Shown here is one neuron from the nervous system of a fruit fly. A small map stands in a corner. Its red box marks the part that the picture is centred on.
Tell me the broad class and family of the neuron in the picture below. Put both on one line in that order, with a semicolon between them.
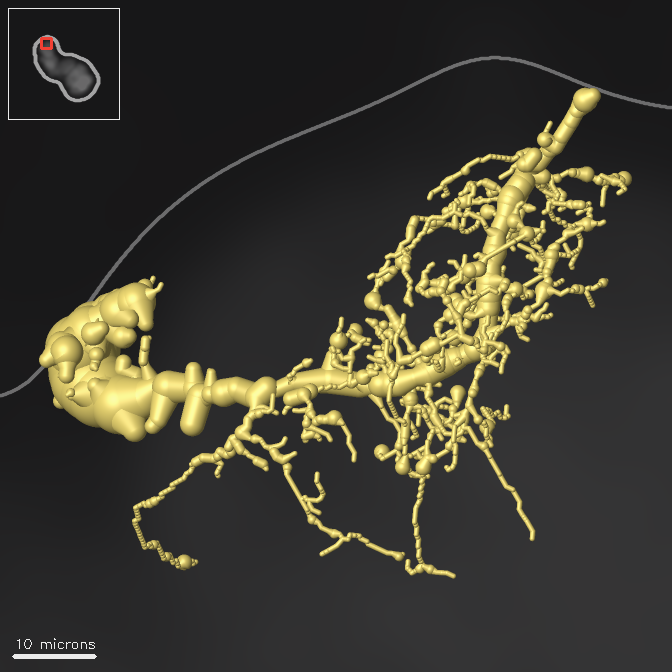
motor neuron of the nerve cord; MNad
